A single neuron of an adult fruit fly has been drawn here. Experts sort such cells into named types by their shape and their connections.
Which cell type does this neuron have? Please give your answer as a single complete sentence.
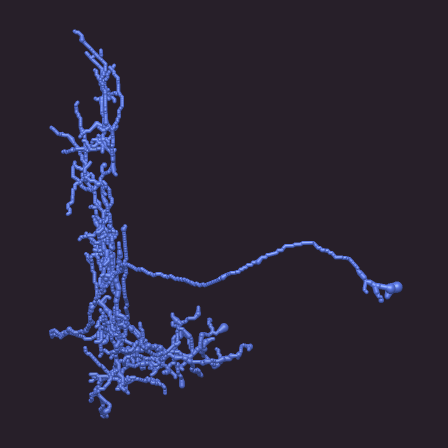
The cell type carried by this neuron is WED017.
